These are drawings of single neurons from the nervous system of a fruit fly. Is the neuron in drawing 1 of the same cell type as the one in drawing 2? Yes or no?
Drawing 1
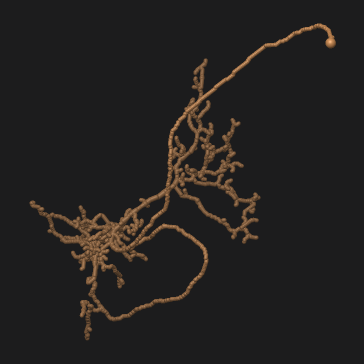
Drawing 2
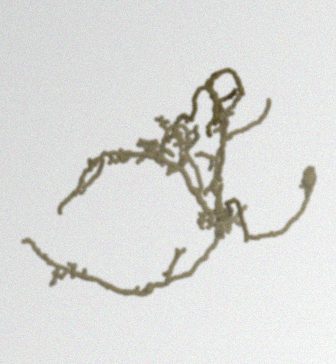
no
